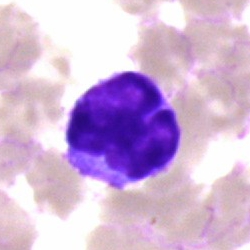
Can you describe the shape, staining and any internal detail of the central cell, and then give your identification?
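A deep cleft cuts into the right side of the nucleus. The nucleus occupies most of the cell, and its chromatin is dark purple and coarsely clumped. Cytoplasm is visible mainly along the lower left edge of the cell. The cell is a lymphocyte.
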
